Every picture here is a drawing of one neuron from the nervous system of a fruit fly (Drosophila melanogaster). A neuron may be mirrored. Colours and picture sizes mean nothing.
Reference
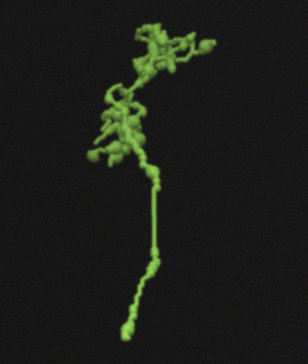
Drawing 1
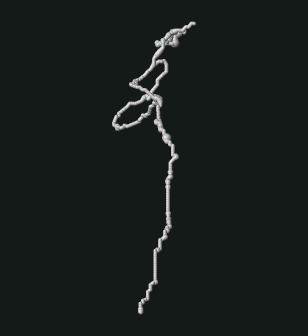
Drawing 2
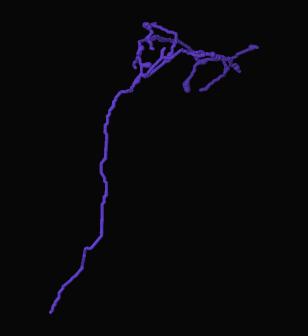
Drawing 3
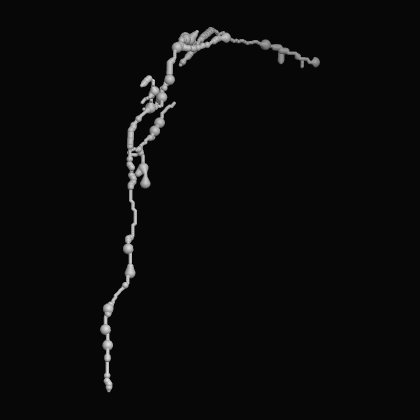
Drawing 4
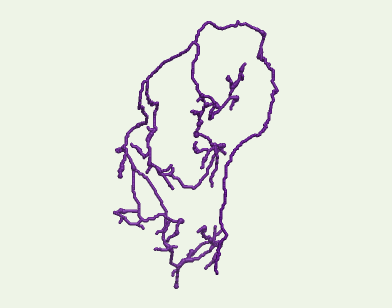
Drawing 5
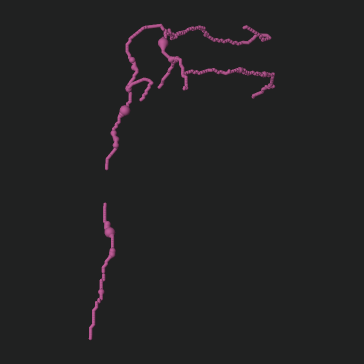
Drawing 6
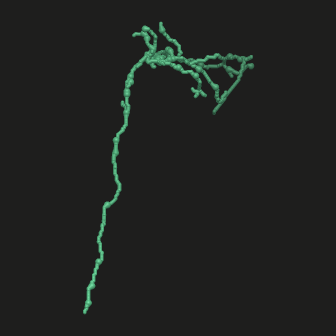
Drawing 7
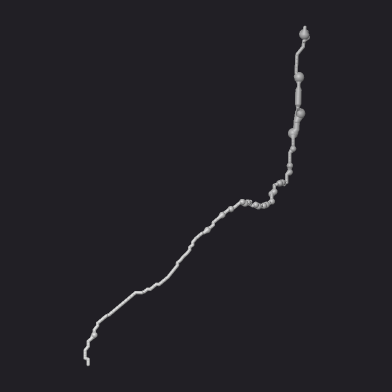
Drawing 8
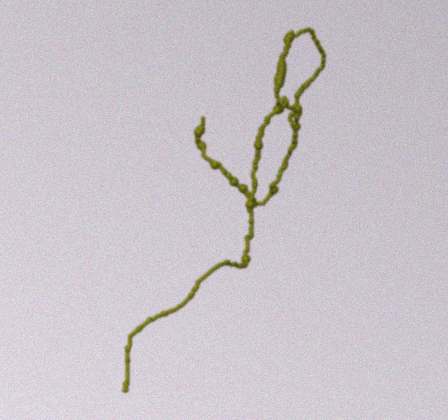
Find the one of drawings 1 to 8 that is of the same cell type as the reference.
Drawing 1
